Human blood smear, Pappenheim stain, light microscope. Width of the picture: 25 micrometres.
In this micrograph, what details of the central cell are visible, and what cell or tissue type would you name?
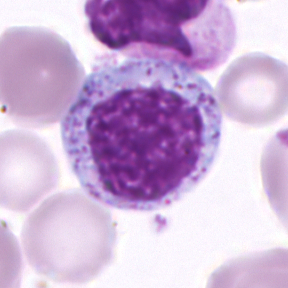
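Seen here is a cell with a round, smooth outline. Its chromatin is gathered into darker purple patches separated by paler spaces. The cytoplasm is pale grey-blue, with fine purple-red granules scattered throughout. The cell is a myelocyte.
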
